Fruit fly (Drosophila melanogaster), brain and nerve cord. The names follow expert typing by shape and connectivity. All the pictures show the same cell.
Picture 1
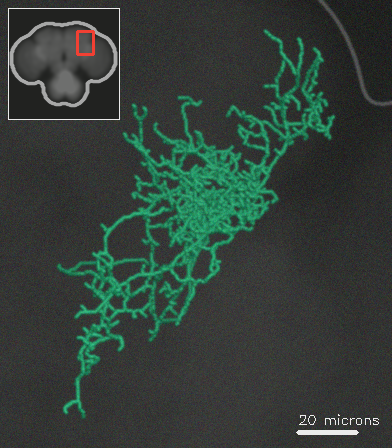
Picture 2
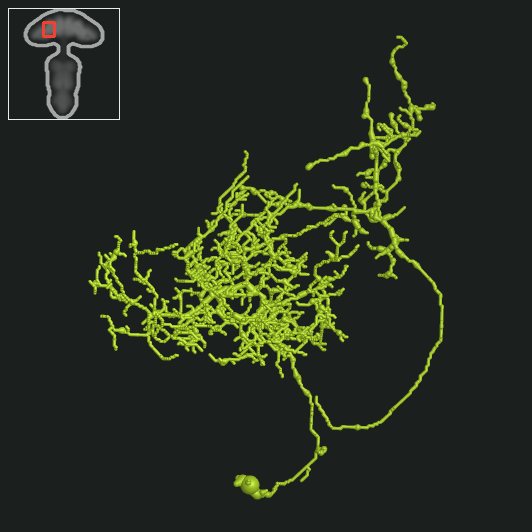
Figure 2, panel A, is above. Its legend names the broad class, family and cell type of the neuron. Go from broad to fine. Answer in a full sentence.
A central-brain intrinsic neuron of the LHPV family, type LHPV2g1.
